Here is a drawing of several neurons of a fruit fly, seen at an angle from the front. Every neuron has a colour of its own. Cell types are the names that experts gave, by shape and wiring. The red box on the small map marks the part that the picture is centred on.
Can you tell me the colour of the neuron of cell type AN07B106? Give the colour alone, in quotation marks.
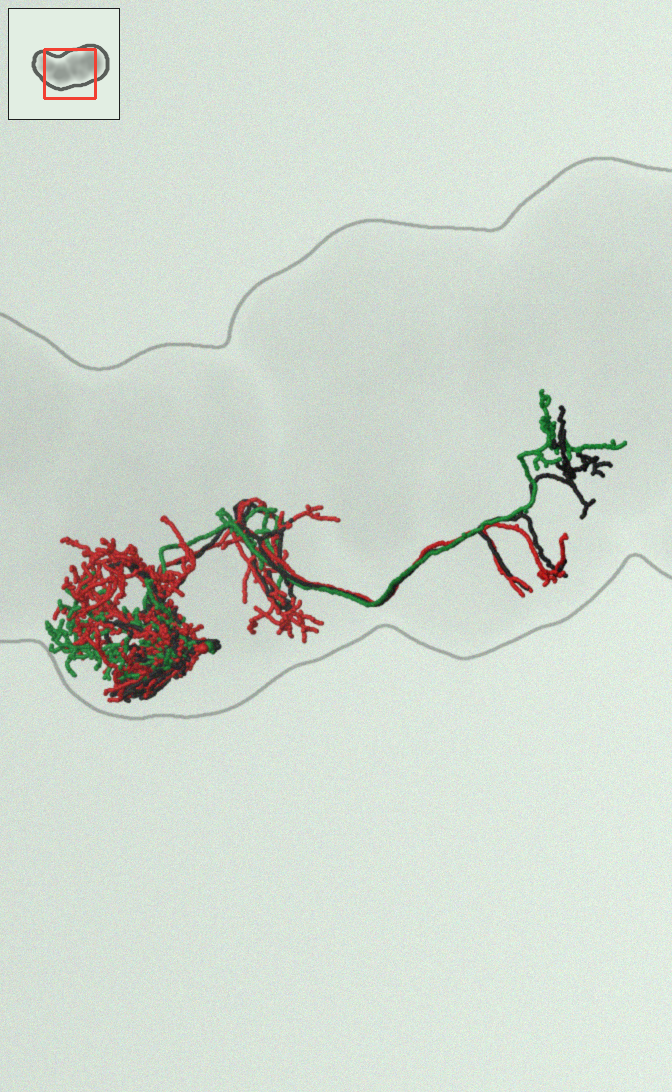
"black"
